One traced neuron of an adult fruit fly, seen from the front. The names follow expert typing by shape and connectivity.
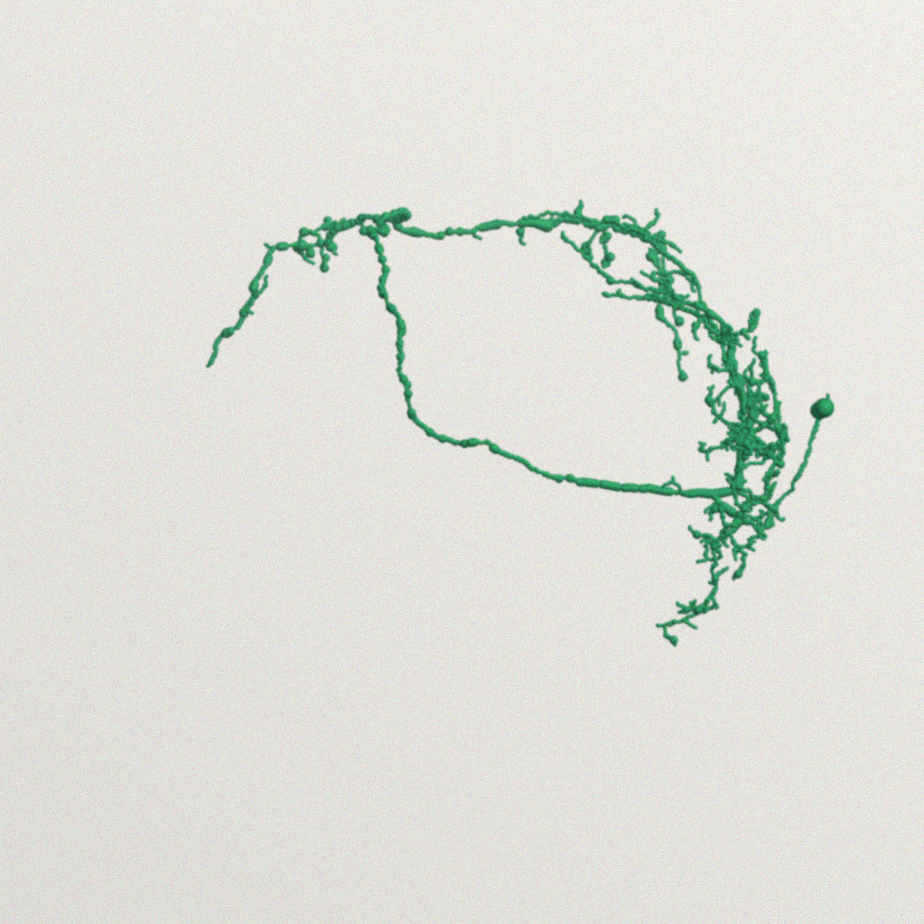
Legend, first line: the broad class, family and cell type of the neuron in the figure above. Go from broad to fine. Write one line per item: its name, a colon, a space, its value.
broad class: nerve-cord intrinsic neuron
family: hemilineage 18B
cell type: IN18B027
